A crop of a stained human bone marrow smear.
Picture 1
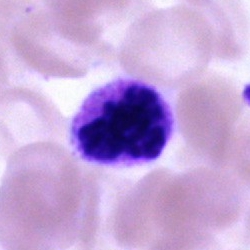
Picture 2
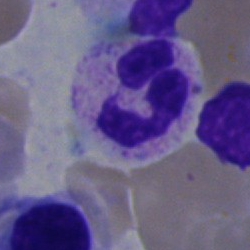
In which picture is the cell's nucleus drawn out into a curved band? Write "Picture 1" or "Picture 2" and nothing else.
Picture 2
